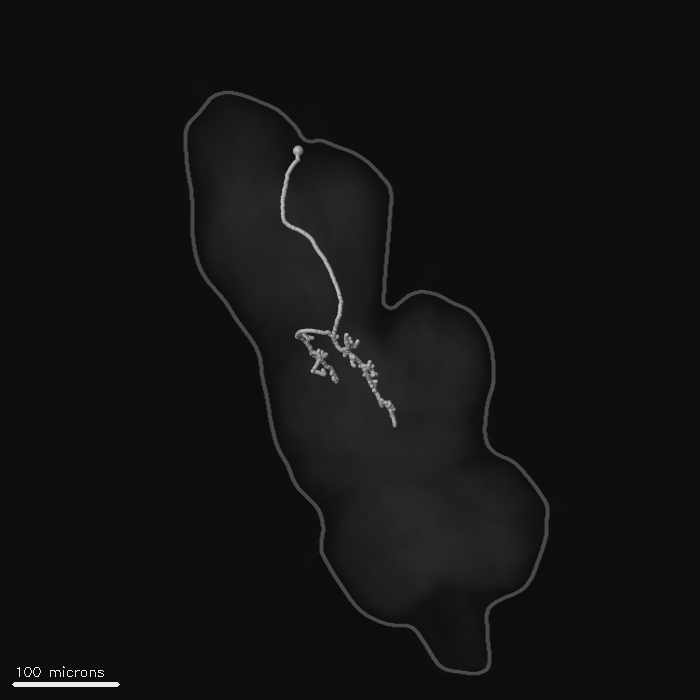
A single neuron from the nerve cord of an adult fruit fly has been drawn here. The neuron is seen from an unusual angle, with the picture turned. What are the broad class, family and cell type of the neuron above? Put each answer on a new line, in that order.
nerve-cord intrinsic neuron
hemilineage 06A
IN06A138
